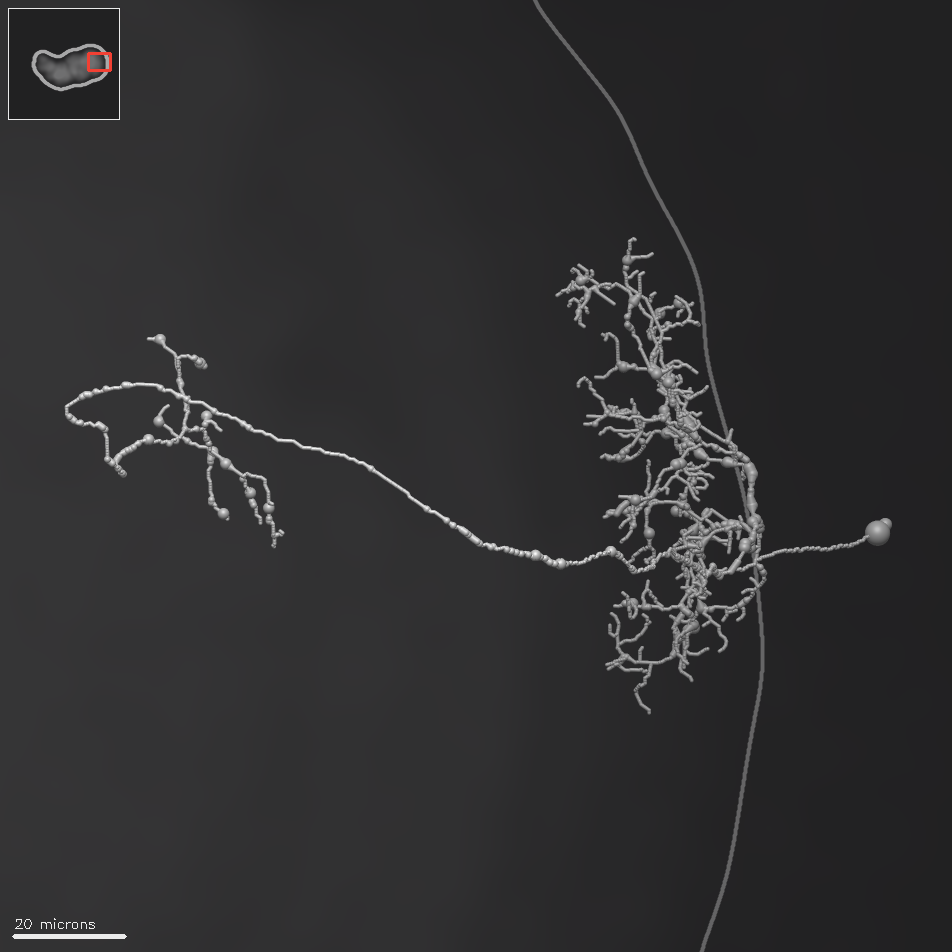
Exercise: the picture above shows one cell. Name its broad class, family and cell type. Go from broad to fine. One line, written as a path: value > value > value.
optic-lobe intrinsic neuron > MeLo > MeLo2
